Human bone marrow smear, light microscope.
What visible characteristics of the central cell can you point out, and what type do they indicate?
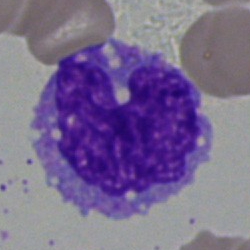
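The nucleus fills most of the cell; a deep notch at its top edge makes it kidney-like. A rim of pale lilac-blue cytoplasm surrounds it, widest at the lower left, with several small clear round spots near the cell edge. The cell is a monocyte.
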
